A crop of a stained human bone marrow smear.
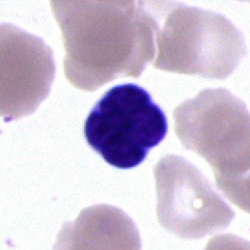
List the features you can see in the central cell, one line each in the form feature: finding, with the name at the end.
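Chromatin: dense, dark purple all through.
Nucleolus: I can't see one anywhere.
Cytoplasm: scant, so the nucleus fills almost the whole cell.
Vacuoles: none that I can see.
Name: lymphocyte.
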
